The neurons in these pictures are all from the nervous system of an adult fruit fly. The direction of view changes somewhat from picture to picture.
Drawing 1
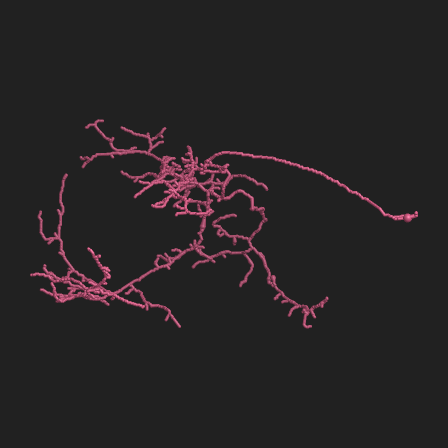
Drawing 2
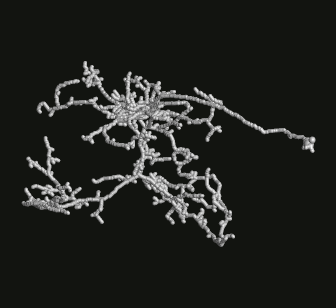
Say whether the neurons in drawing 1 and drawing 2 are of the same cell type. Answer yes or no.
yes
